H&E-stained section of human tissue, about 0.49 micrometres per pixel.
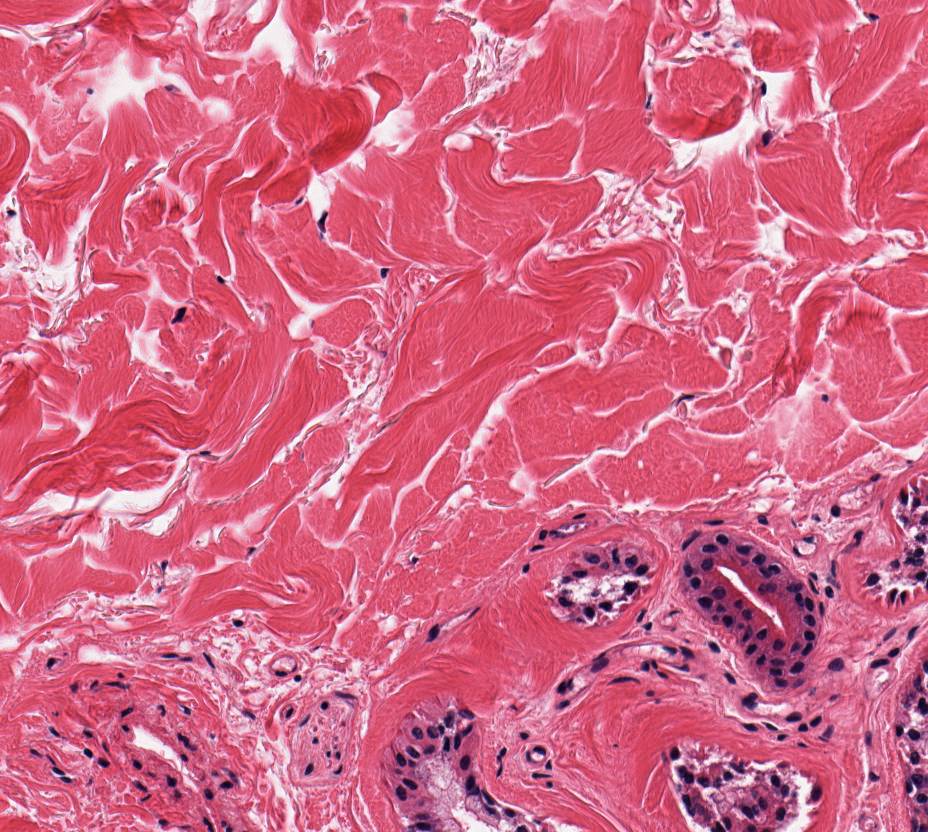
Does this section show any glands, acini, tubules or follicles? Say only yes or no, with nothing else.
Yes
